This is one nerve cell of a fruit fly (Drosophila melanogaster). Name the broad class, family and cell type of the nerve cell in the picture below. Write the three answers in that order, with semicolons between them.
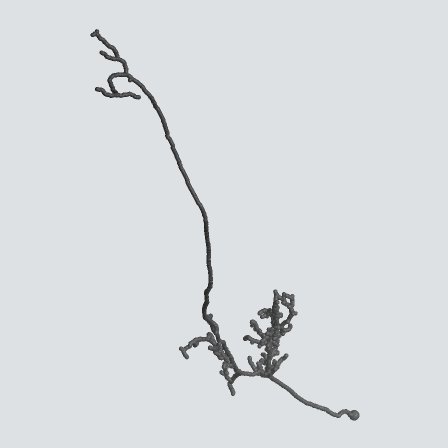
ascending neuron; hemilineage 08B; AN08B079_b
